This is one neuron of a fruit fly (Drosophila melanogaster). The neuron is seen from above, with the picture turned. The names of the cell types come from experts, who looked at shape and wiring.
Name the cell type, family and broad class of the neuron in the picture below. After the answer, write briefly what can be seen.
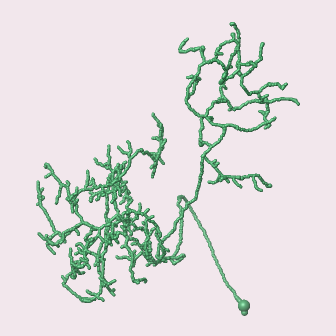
It is of cell type LHAV5b2. The family is hemilineage VPNl&d1_dorsal. Its broad class is central-brain intrinsic neuron. The cell body can be seen at the lower right of the picture. The picture shows dozens of branch ends.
